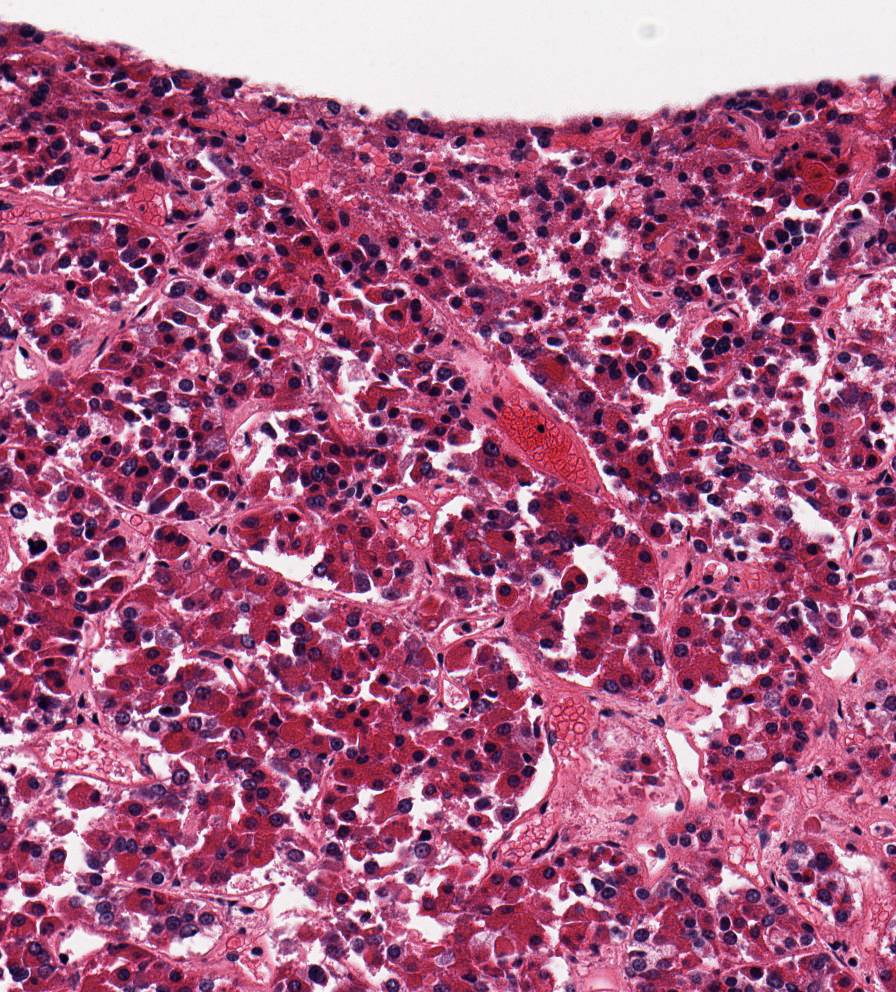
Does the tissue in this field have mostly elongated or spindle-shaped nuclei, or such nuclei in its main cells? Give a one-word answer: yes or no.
No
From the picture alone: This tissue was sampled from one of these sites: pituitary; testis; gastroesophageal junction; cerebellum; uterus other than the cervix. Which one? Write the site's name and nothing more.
pituitary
